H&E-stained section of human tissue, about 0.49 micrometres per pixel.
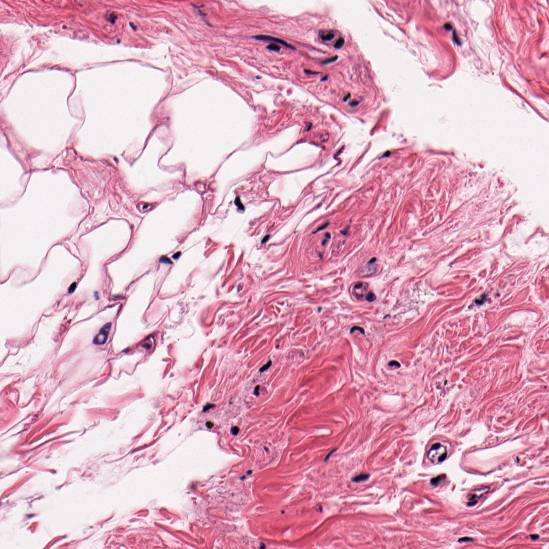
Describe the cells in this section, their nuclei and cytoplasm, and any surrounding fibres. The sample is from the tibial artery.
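Dense bundles of deeply eosinophilic collagen occupy the right and lower part of the field. Nuclei within the collagen are sparse, small and dark, mostly spindle-shaped or oval. No epithelium is present anywhere in the field.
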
